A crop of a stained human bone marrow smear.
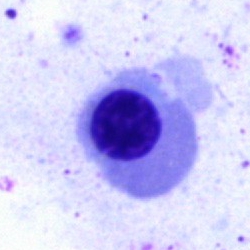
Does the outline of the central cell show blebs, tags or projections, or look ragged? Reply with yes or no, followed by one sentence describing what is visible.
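Yes. A paler rounded bleb projects from the upper right edge of the cell.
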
